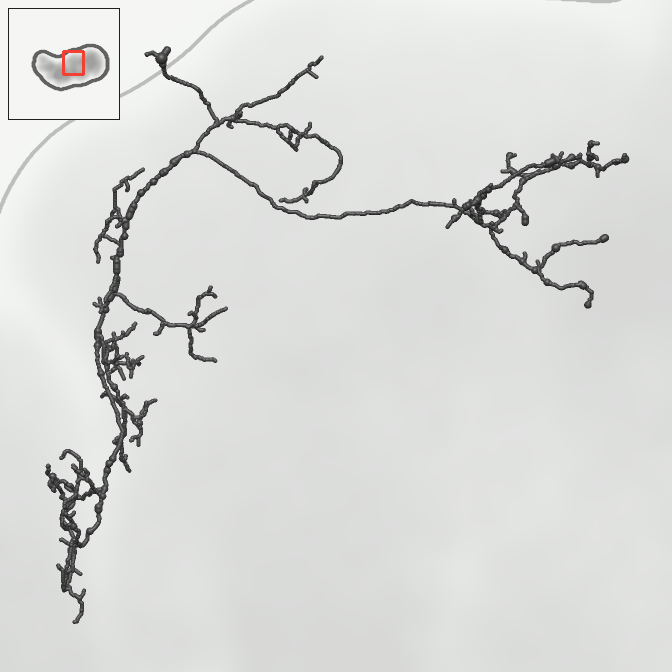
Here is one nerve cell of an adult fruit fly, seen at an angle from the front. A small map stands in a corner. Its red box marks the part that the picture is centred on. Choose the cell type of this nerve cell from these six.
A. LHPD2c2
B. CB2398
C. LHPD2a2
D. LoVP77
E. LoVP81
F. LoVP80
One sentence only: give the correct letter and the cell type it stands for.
The nerve cell's cell type is LoVP81, which is option E.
